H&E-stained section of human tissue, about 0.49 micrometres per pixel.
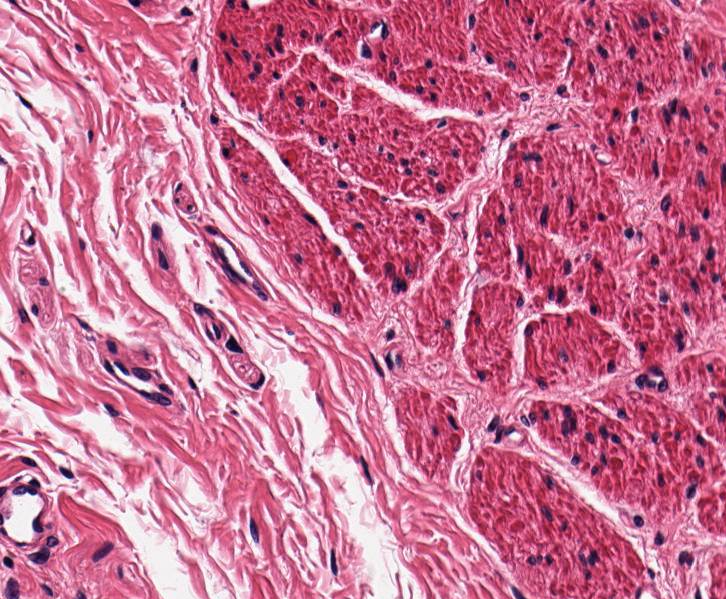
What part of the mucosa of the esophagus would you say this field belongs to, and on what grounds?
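The part shown is smooth muscle, filling the right and upper part of the field, with fibrous connective tissue on the left. The muscle is split into separate bundles by thin pale septa of connective tissue. Its cytoplasm stains a deeper red than the collagen on the left.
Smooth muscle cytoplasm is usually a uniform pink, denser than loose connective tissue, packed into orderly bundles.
Small dark nuclei are scattered throughout the interior of the bundles.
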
